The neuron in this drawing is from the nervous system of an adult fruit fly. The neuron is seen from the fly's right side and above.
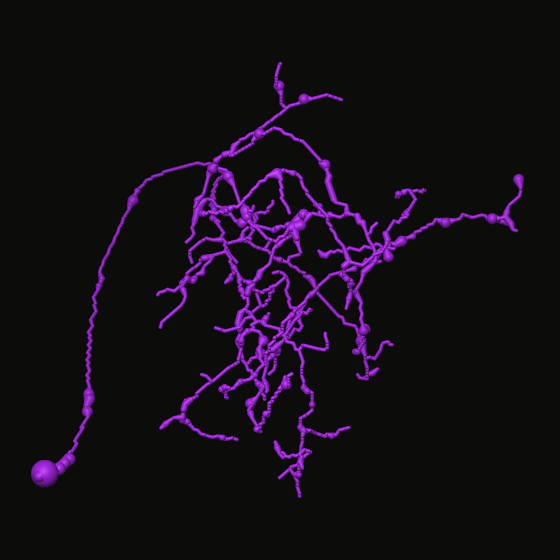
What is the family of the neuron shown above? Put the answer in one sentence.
The family is hemilineage LHp1.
